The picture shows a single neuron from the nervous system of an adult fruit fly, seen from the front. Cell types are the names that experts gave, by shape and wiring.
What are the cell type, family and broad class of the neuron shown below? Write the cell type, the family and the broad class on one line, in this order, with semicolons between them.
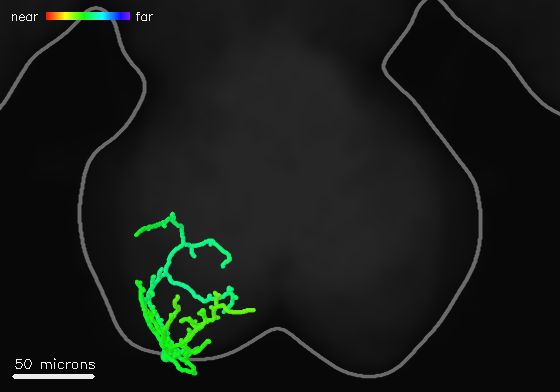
IN13A075; hemilineage 13A; nerve-cord intrinsic neuron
